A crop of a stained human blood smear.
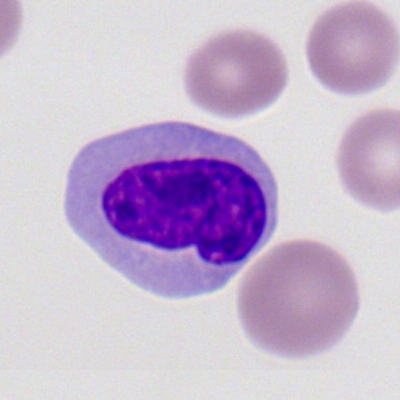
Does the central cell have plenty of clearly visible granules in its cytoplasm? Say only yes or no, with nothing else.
No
